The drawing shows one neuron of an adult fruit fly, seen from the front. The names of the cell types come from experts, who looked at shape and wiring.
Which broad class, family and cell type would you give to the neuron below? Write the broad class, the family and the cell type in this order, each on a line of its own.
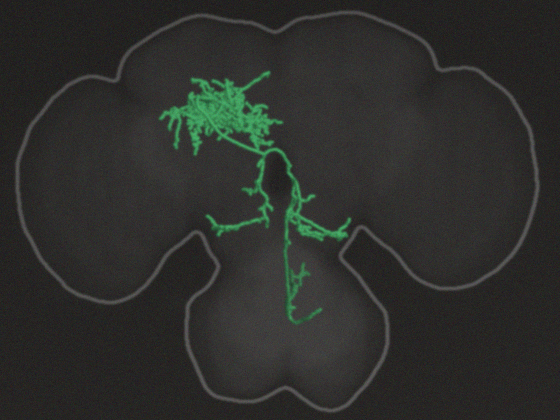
descending neuron
hemilineage DM6_central2
DNp101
